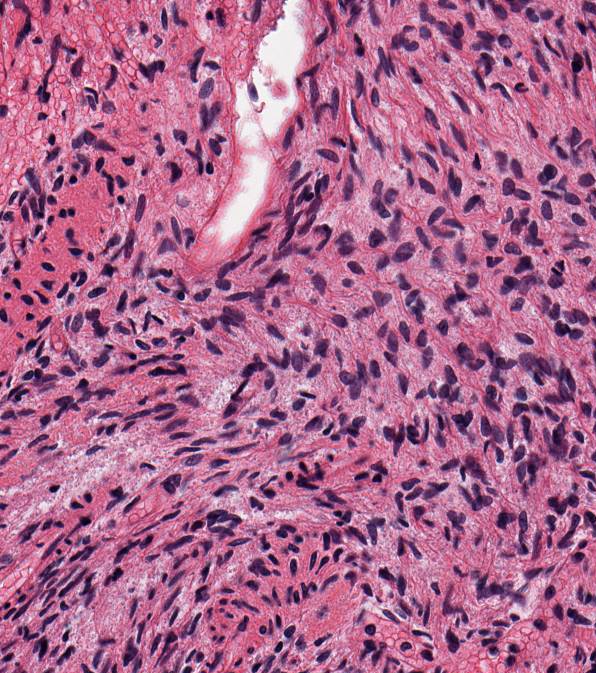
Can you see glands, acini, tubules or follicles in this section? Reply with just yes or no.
No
